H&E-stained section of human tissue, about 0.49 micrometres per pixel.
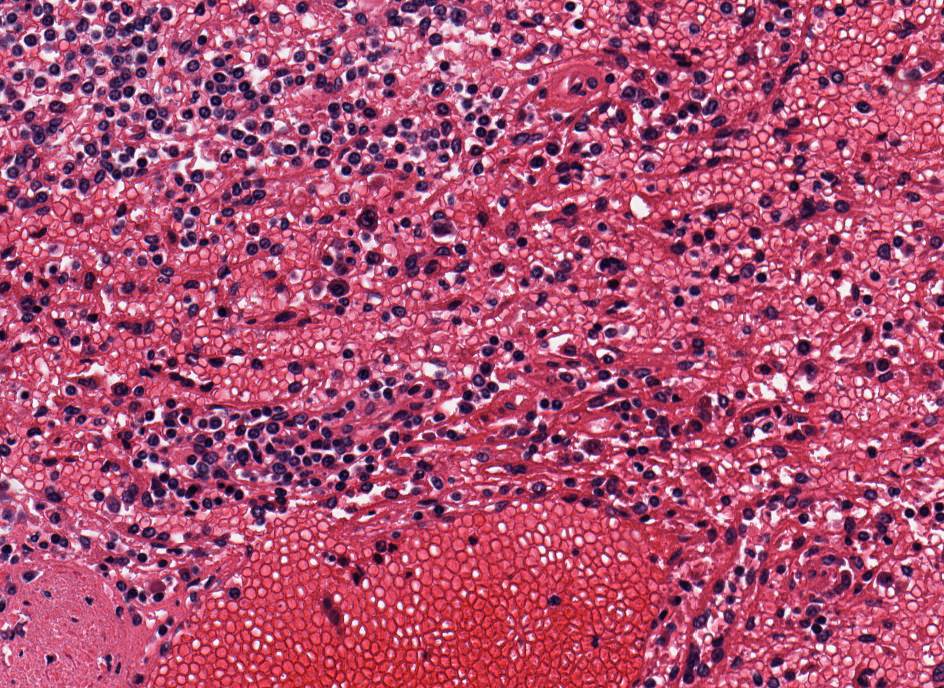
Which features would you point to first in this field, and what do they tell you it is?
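Field: red pulp of the spleen. First, red blood cells fill the field, packed closely between nucleated cells throughout.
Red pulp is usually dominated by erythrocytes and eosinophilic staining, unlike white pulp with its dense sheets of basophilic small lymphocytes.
Second, small round dark lymphocyte nuclei are scattered throughout, most crowded in the upper left. Third, a large rounded area at the bottom centre is filled almost solely with tightly packed red blood cells. Fourth, the bottom left corner is a pale pink, finely fibrillar area with few nuclei.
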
